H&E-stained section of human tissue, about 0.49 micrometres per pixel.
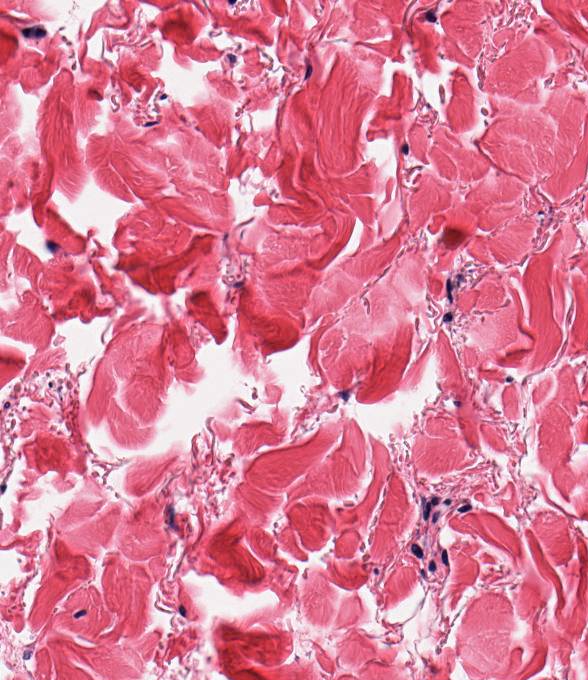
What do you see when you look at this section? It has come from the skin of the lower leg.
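Not many nuclei here: they're sparse, and the few small dark ones sit mostly between the bundles rather than within them. Between the bundles runs a delicate, loose network of thin pale pink strands. On the right side, small groups of dark nuclei gather in that loose tissue, most clearly at the lower right. No fat cells anywhere in the field.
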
